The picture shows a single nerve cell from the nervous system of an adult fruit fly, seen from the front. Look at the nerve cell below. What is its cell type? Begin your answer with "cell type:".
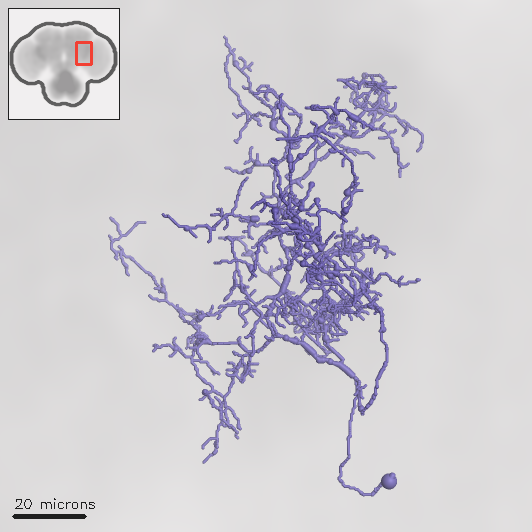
cell type: AVLP348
